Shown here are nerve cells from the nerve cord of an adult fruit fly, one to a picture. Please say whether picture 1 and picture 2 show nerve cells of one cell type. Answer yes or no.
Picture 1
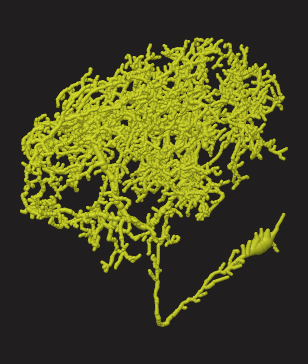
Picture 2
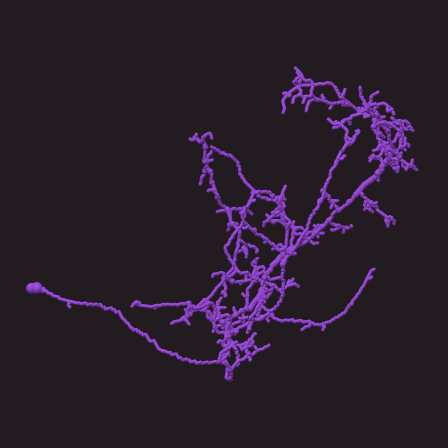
no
